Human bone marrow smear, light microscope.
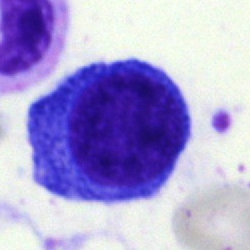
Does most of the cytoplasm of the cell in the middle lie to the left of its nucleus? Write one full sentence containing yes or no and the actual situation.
Yes, the nucleus of the cell is shifted toward the right.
